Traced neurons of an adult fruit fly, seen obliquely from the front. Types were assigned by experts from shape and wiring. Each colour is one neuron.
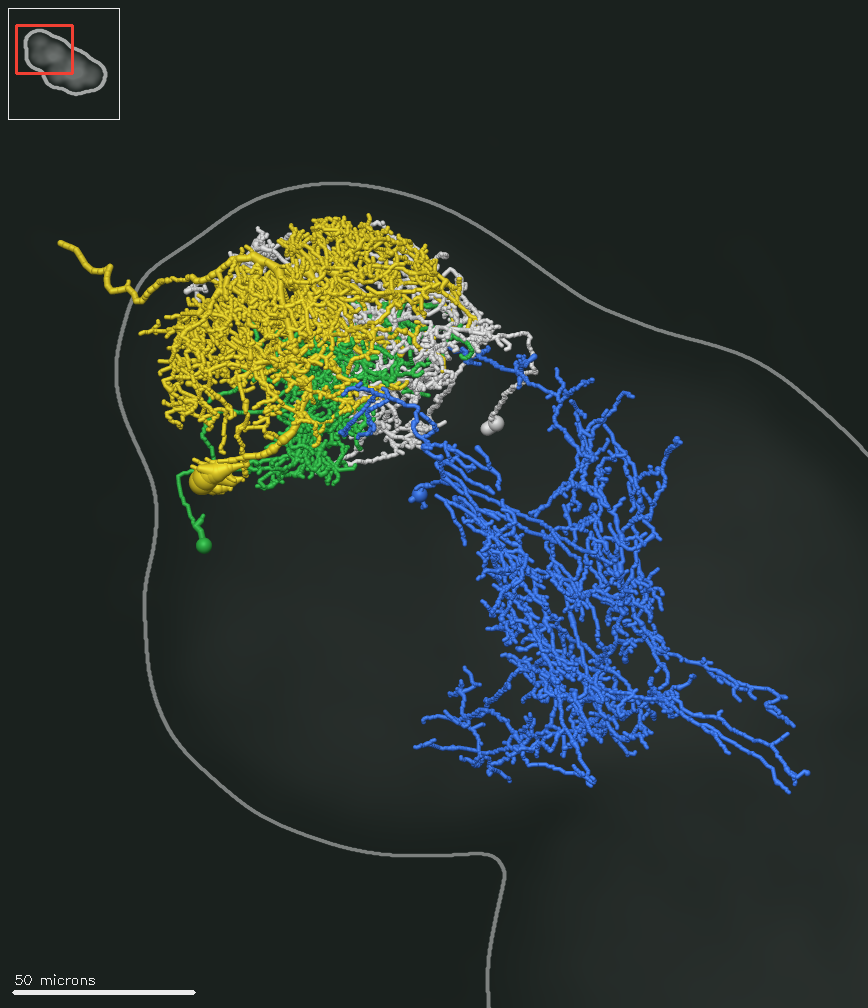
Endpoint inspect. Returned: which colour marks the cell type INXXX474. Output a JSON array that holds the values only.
["white"]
